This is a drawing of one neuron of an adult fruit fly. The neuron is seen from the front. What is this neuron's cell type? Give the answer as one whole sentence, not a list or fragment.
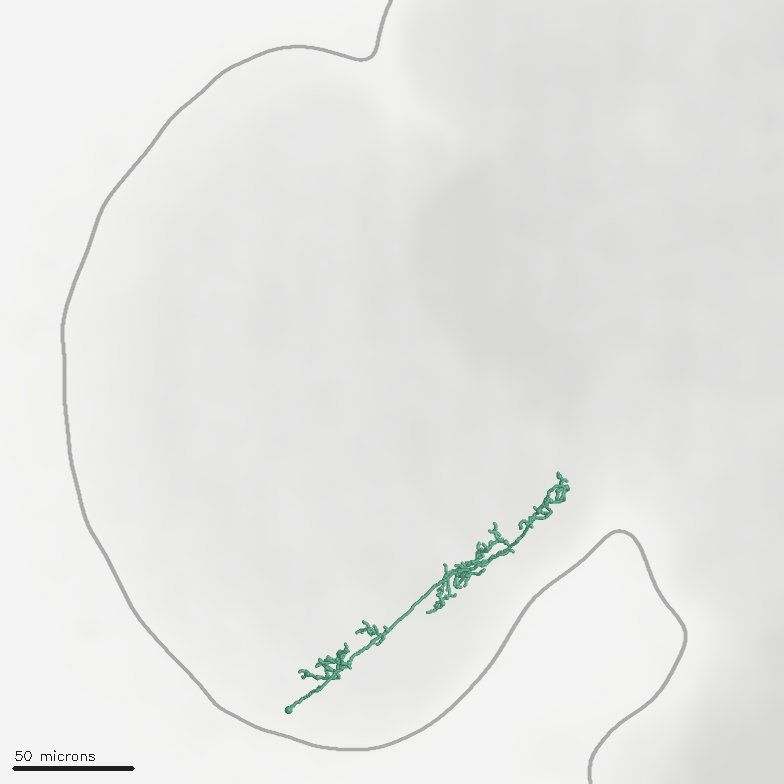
It is TmY4 that names the cell type of this neuron.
